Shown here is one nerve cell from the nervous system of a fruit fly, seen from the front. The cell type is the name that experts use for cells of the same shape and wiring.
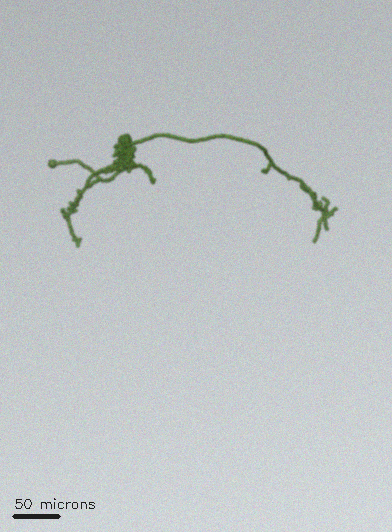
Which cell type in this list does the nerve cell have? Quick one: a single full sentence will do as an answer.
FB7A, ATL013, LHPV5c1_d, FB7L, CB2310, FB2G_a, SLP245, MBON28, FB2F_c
As its cell type, this nerve cell has MBON28.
